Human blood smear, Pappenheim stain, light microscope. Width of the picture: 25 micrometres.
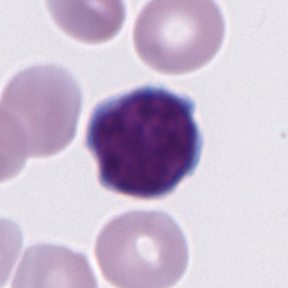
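Typical lymphocyte at the centre of a stained peripheral blood smear. Size: the cell is about 10 micrometres across, and its round nucleus about 9 micrometres. Cytoplasm: only a thin rim around the nucleus, free of vacuoles, with a small blunt bump jutting out at the upper right. Chromatin: dense and coarsely clumped.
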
